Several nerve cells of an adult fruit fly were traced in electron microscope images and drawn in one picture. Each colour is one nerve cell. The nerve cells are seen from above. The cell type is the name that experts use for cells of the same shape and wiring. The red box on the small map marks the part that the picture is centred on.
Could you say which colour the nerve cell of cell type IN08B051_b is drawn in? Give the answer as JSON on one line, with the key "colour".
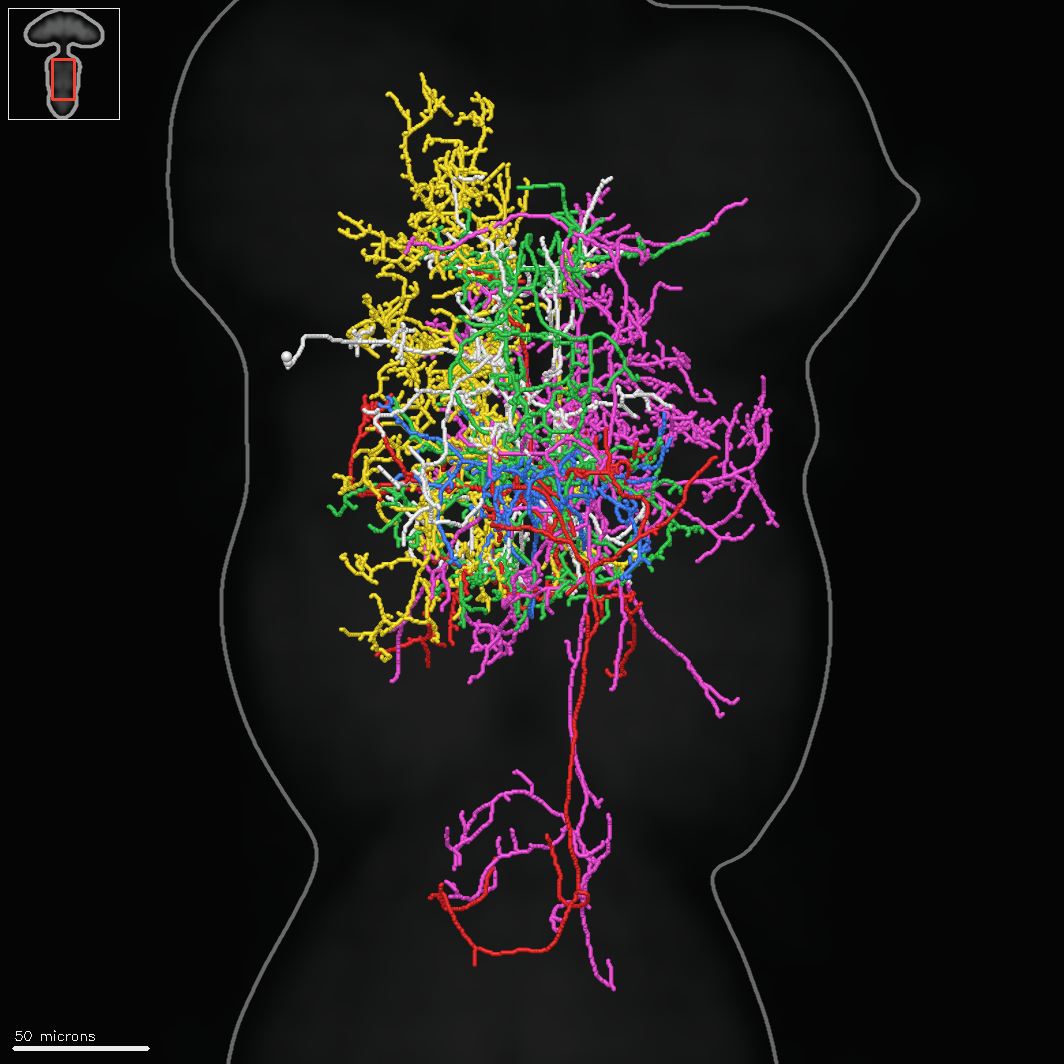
{"colour": "red"}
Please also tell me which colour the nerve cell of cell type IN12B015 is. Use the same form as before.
{"colour": "green"}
